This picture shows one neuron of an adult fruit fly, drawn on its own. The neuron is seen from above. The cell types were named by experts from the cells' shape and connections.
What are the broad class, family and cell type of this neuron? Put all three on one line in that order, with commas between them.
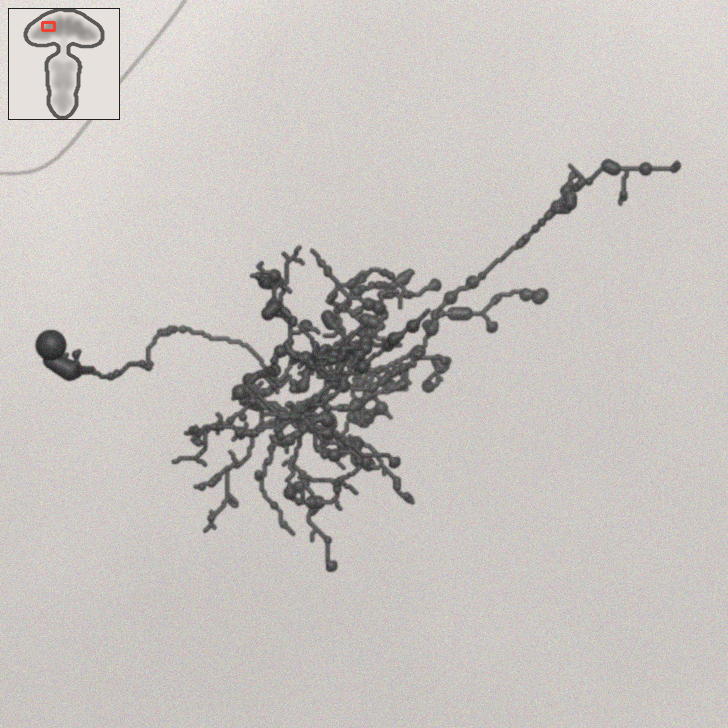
central-brain intrinsic neuron, hemilineage VLPl4_dorsal, LHAV4c1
